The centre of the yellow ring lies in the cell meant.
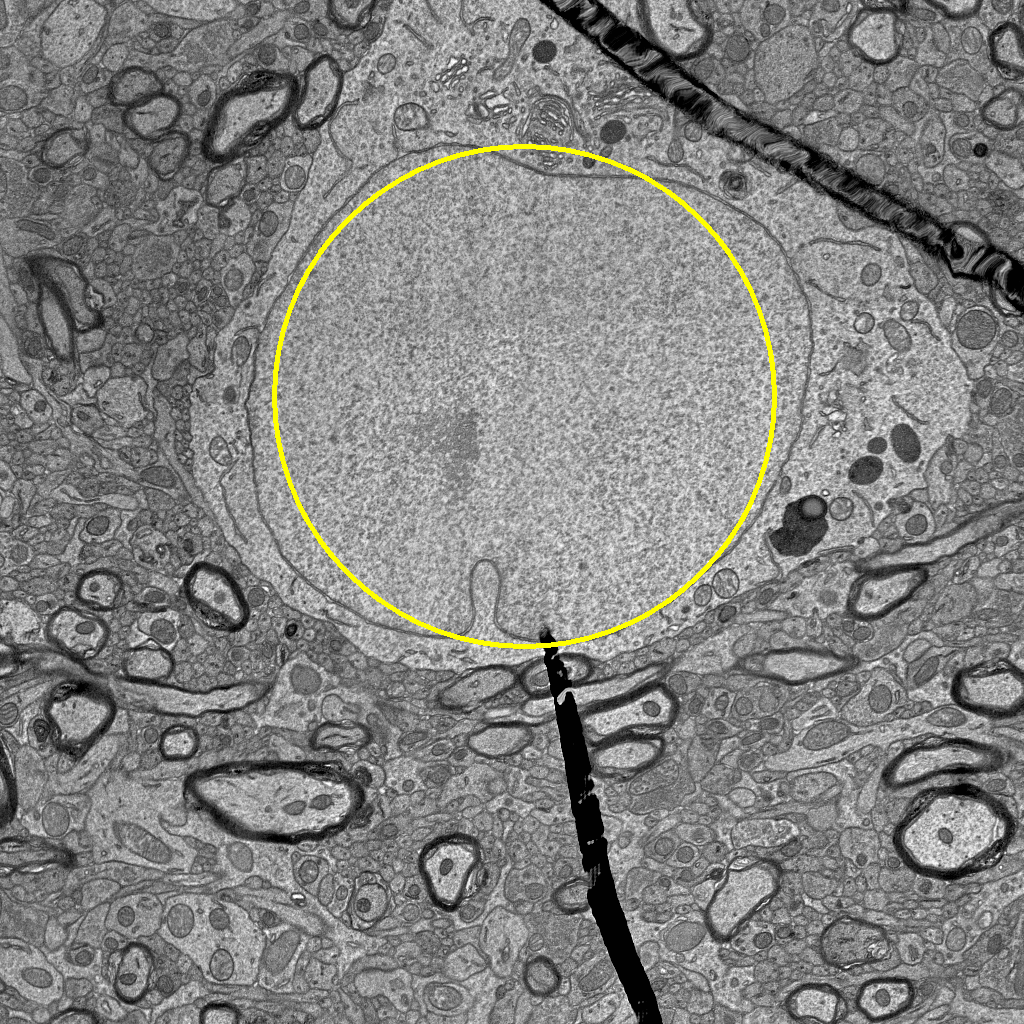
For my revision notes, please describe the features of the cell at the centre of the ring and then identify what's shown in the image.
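A large, nearly round nucleus shows its whole outline within and just around the ring. Its envelope is smooth apart from one deep, narrow infolding at the bottom. Pale cytoplasm rims the nucleus, widest above and to the right, and several dark, rounded dense bodies lie to its lower right. The cell is an excitatory neuron.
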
